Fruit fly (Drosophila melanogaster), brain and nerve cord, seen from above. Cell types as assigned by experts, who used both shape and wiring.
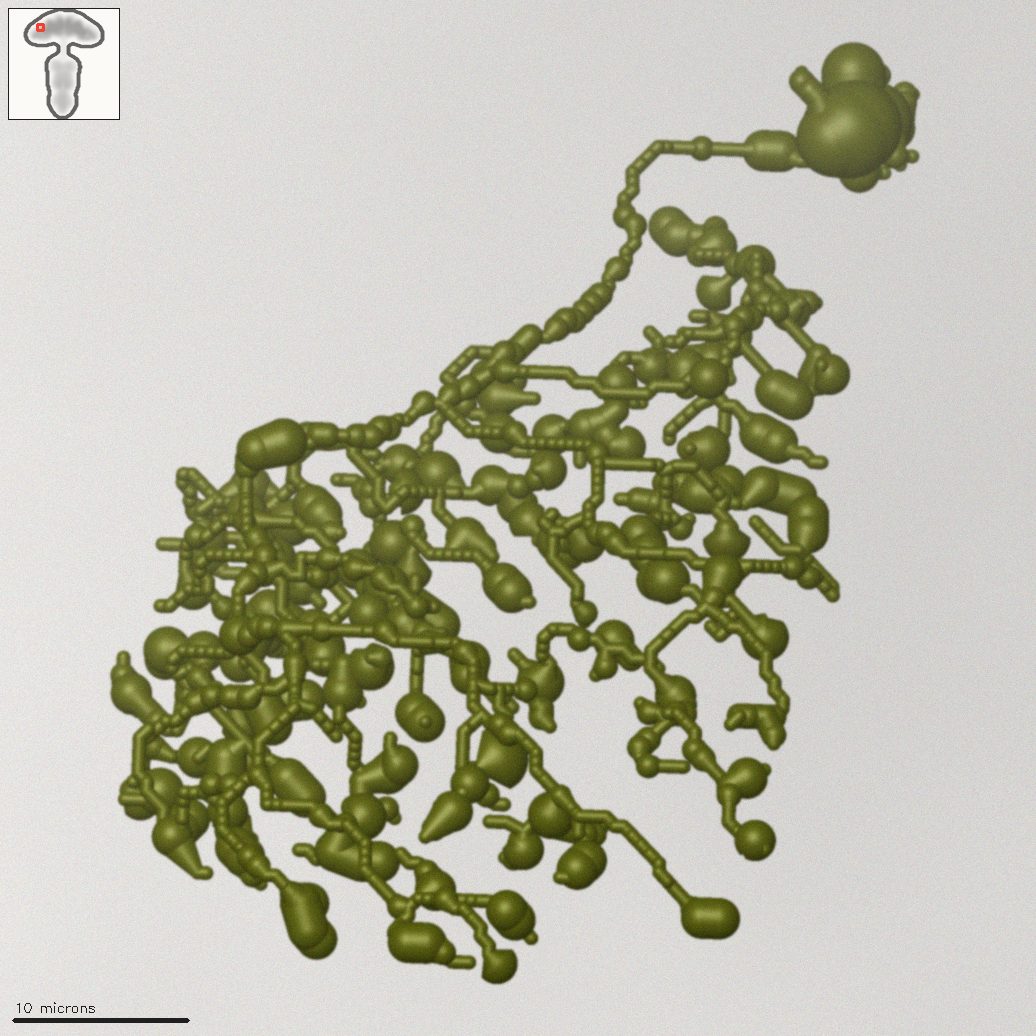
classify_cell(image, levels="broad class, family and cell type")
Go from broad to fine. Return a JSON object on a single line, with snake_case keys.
{"broad_class": "optic-lobe intrinsic neuron", "family": "Dm", "cell_type": "Dm1"}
